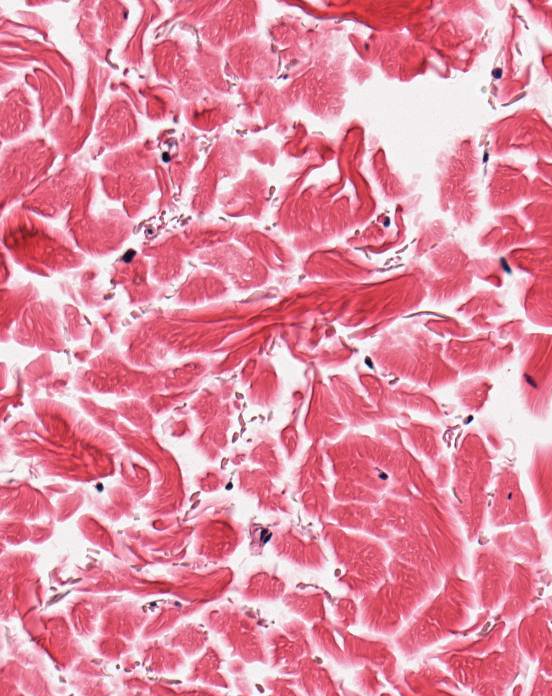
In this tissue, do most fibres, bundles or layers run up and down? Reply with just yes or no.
No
